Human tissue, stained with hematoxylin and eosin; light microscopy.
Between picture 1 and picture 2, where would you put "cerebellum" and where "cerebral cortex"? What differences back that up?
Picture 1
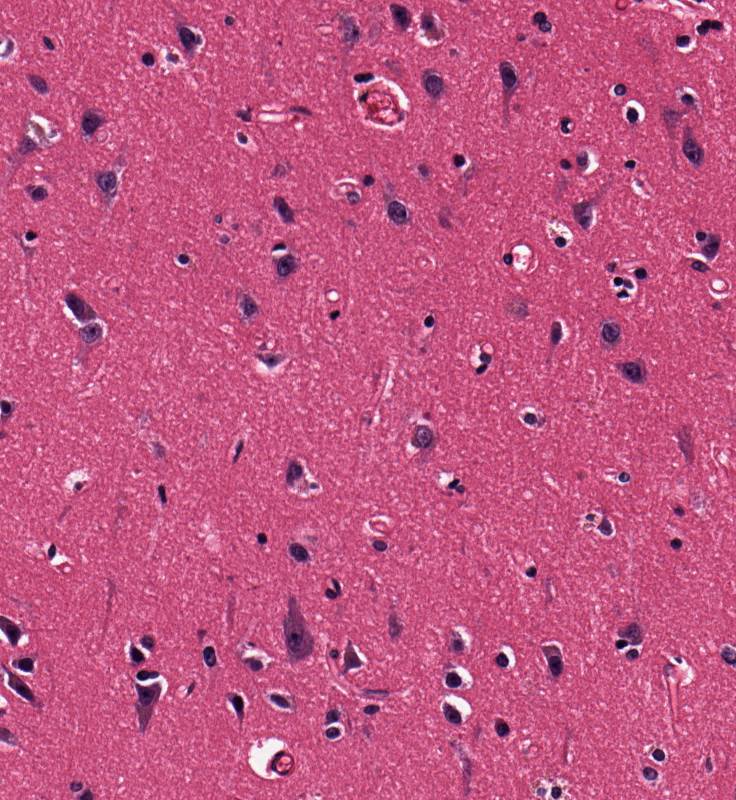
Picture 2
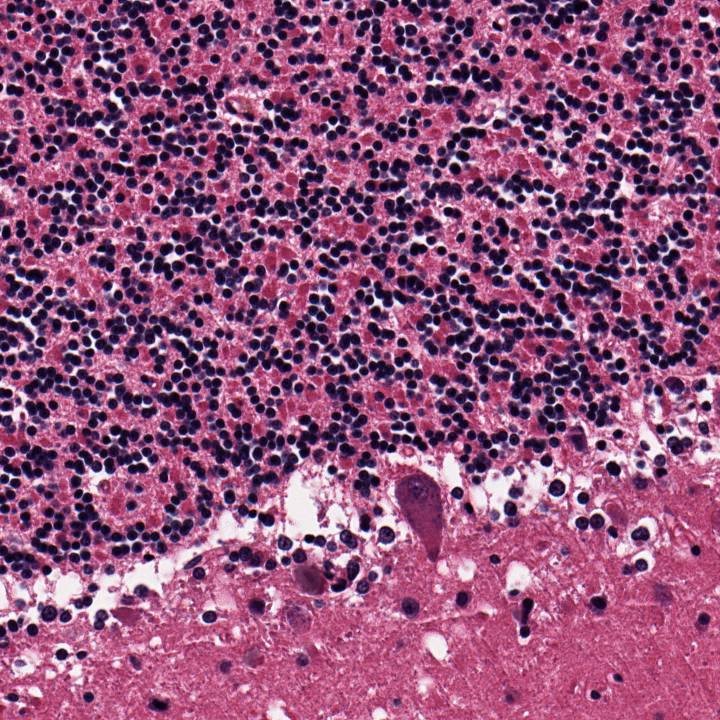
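So, to name them: cerebral cortex in picture 1, cerebellum in picture 2. In the cerebral cortex, cells lie singly and loosely on an even pink background, with no glands, epithelium or other organised units. Scattered triangular neurons with tapering processes, such as the big one lower centre, have purplish cytoplasm darker than the background. Small round dark glial nuclei with little visible cytoplasm far outnumber them, though. In the cerebellum, a dense layer of small dark nuclei fills the upper two-thirds above a pale pink band with few cells. The crowded nuclei are round and dark, with scarcely any cytoplasm, among irregular cell-poor pink patches. The lower band is finely fibrillar with only scattered small nuclei.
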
